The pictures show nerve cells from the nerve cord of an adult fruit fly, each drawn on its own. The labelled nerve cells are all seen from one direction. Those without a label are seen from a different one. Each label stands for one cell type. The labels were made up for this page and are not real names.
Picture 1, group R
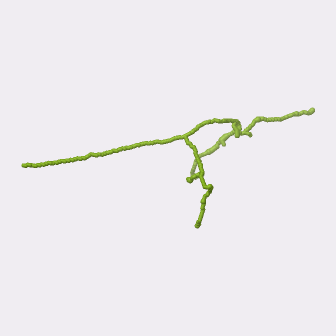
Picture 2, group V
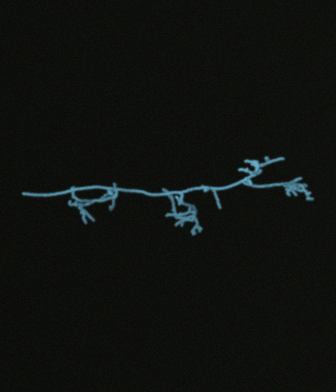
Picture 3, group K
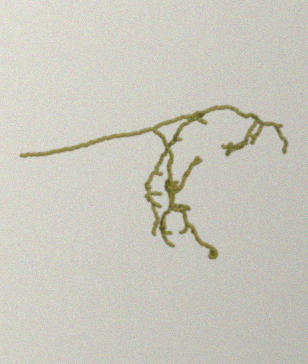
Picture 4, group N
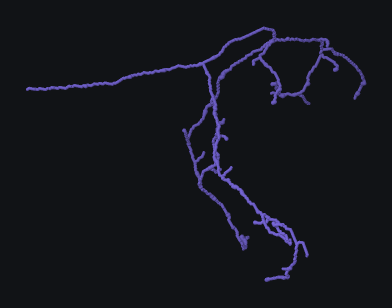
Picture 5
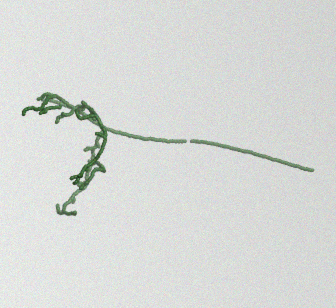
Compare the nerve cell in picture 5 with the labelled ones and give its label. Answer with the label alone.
group N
